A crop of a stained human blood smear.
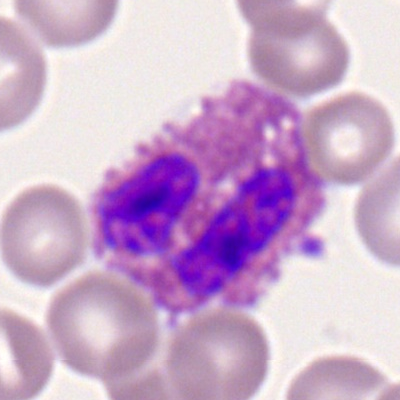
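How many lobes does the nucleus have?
Two, lying side by side, with plentiful cytoplasm surrounding both.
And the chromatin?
Dark purple and densely clumped.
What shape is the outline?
Roughly oval, with a slightly bumpy, granular edge.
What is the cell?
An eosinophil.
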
